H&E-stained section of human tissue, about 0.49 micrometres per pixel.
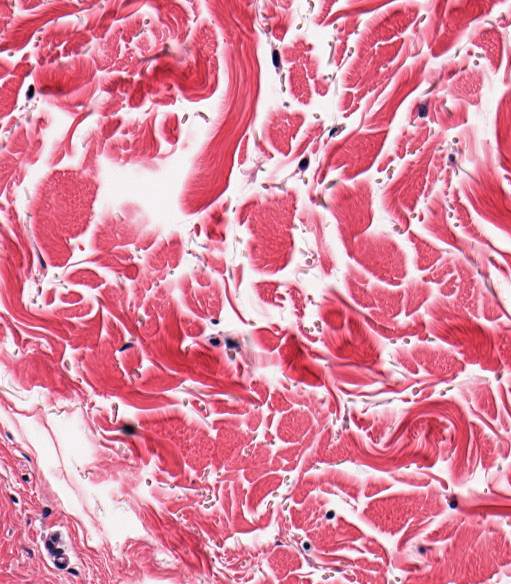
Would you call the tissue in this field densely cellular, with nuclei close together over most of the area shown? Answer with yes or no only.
No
